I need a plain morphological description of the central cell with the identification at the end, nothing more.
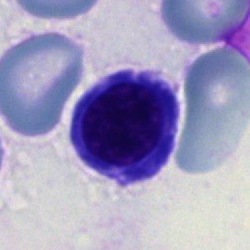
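Looking at the chromatin, I find it dark purple and densely condensed. I can't make out any nucleolus in the nucleus. Around it the cytoplasm forms a thin deep-blue rim, and I see no vacuoles there. What we have here is an erythroblast.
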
